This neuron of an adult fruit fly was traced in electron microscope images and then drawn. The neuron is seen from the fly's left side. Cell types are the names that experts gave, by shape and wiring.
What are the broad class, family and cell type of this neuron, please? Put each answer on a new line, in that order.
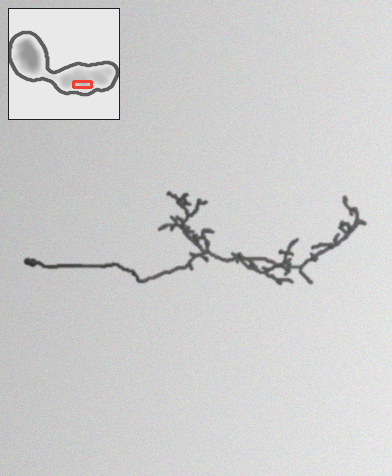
nerve-cord intrinsic neuron
hemilineage 14A
IN14A085_a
